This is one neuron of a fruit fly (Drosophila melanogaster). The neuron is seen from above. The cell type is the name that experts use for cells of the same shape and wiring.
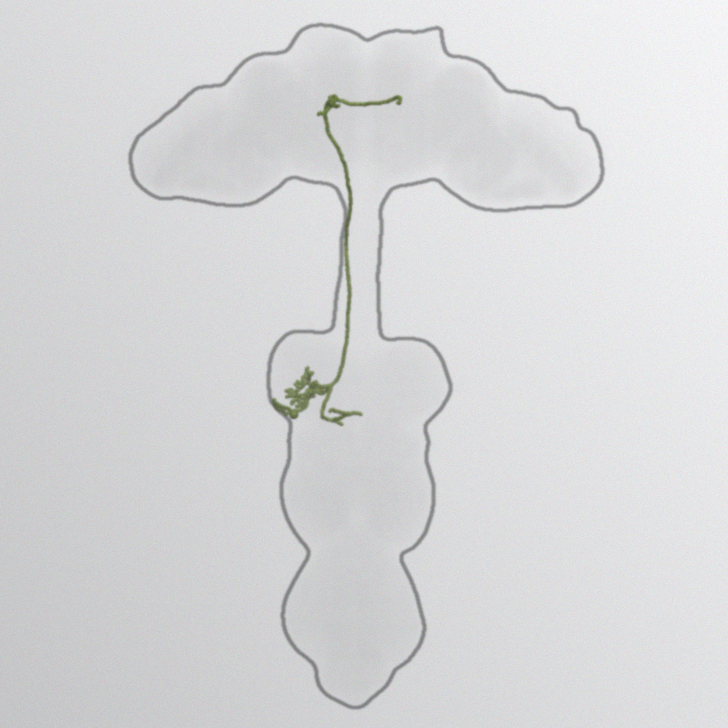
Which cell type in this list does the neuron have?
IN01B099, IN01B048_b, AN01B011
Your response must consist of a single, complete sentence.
This neuron is an instance of the cell type AN01B011.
